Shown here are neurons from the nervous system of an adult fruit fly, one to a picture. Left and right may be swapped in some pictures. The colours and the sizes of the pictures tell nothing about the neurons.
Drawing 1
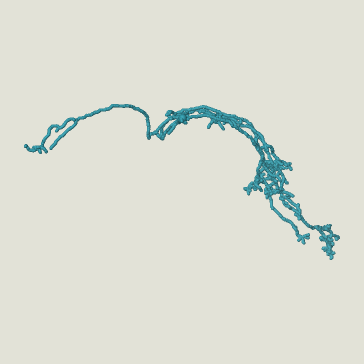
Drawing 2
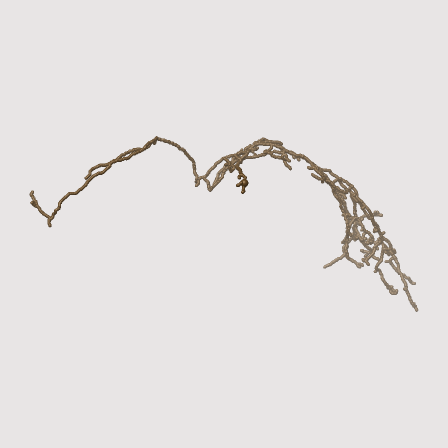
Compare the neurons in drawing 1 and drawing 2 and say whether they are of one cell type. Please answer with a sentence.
They are of the same cell type.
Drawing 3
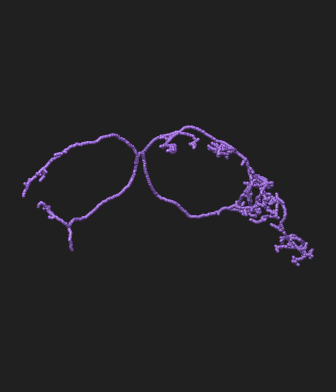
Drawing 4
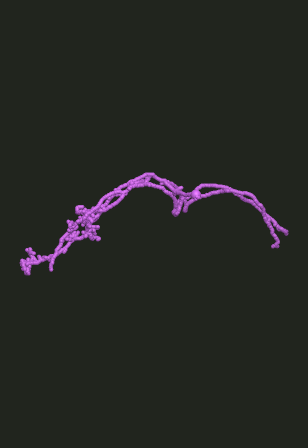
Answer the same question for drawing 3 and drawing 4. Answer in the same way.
They are of the same cell type.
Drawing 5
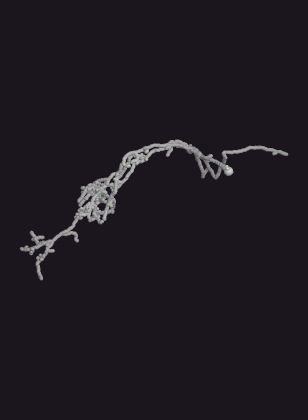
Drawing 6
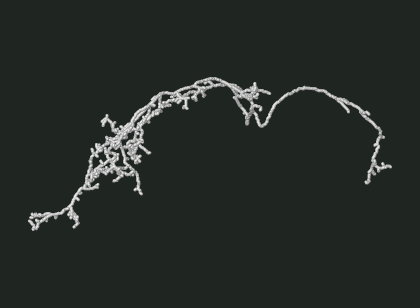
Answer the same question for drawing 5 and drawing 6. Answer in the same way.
They are of the same cell type.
